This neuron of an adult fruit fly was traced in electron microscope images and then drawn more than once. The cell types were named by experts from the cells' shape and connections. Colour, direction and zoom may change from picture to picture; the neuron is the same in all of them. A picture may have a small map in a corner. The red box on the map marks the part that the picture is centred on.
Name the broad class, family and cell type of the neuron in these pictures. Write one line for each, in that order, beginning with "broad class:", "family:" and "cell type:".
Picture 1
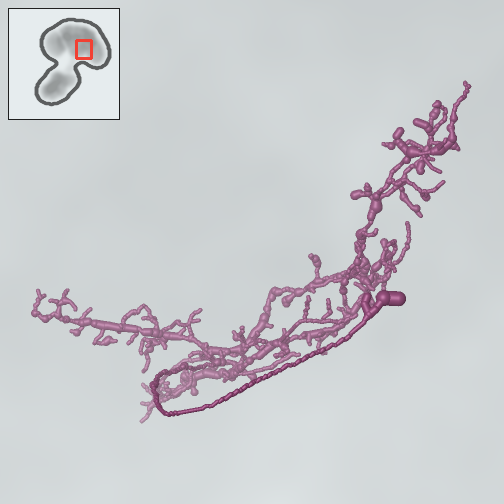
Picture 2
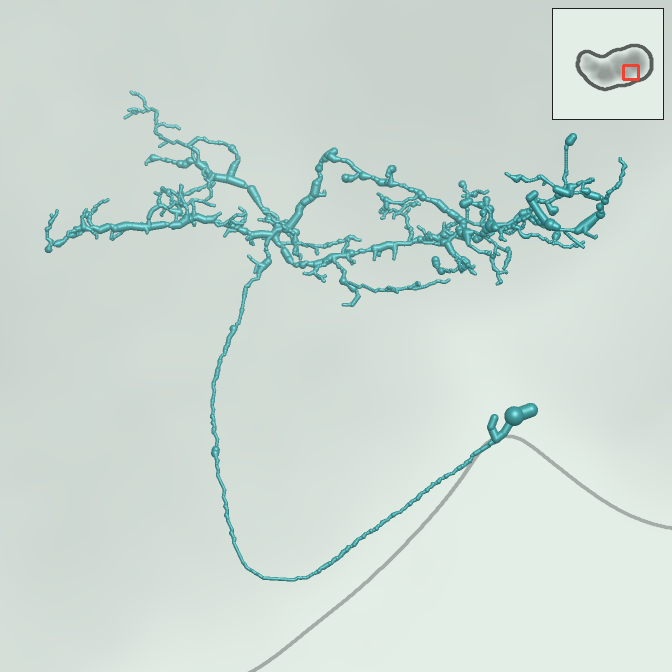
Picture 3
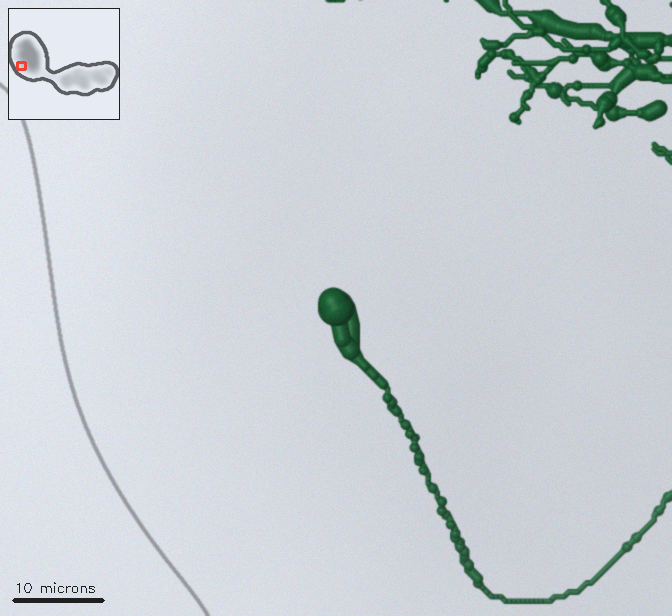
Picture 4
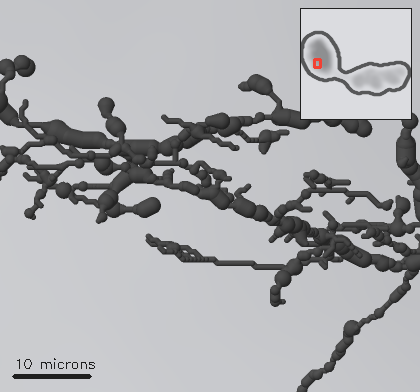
broad class: central-brain intrinsic neuron
family: hemilineage MD3
cell type: AMMC024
